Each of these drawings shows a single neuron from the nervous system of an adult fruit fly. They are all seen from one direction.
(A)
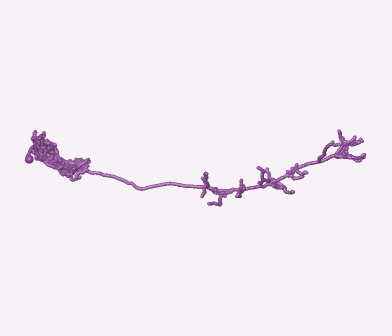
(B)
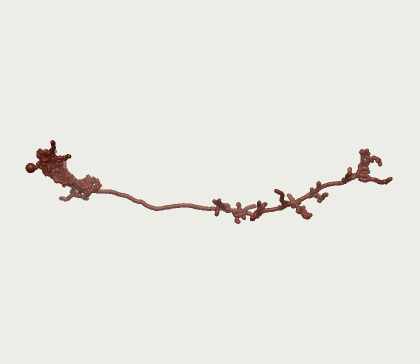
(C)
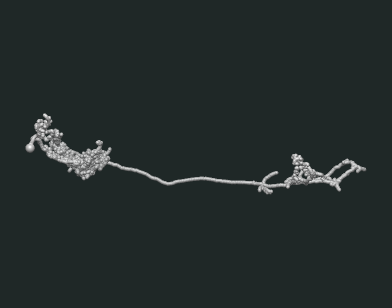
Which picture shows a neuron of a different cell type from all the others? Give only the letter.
C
